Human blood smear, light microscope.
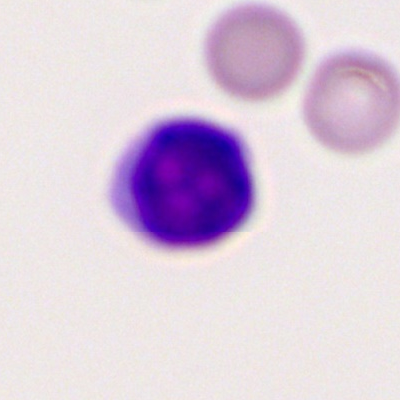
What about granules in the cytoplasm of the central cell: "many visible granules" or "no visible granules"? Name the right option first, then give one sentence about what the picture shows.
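No visible granules. No granules can be seen in the cytoplasm.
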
